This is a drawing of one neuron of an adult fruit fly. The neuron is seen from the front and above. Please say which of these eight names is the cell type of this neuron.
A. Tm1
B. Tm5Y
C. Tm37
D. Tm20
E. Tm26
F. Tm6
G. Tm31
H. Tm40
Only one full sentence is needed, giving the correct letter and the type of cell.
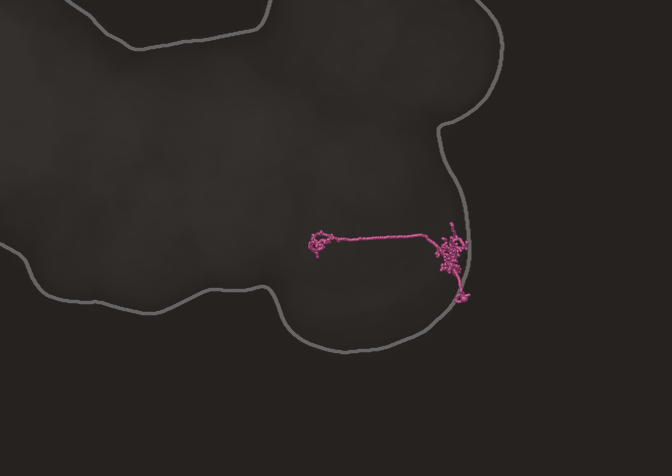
Option H corresponds to Tm40, the neuron's cell type.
